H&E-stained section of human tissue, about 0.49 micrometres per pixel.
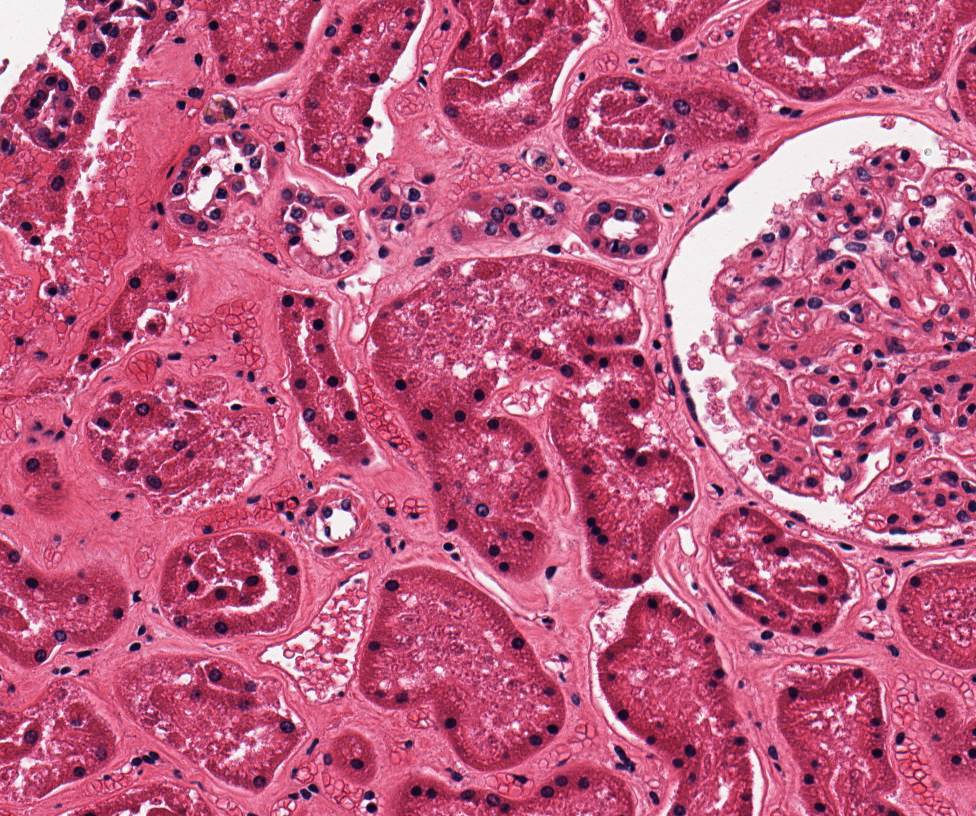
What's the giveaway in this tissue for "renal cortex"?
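Consistent with renal cortex: closely packed tubules, in cross and oblique section, fill most of the field, with only thin stroma between.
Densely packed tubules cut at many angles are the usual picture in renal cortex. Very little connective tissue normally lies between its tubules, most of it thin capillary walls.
Larger tubules: tall cells, deeply eosinophilic granular cytoplasm, narrow irregular lumens; nuclei round, dark, in a single row. Smaller tubules near the top, left of centre: cuboidal cells, paler cytoplasm, crowded nuclei, open round lumens.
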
